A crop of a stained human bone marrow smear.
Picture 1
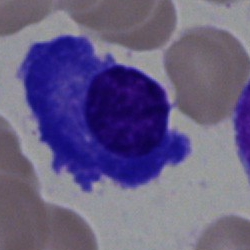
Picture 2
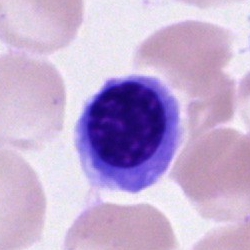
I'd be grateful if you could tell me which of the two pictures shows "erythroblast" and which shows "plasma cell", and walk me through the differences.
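The erythroblast is picture 2, and picture 1 is the plasma cell. Start with the nucleus: in the plasma cell it sits off-centre toward the right, whereas in the erythroblast it fills most of the cell.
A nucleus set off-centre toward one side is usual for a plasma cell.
The cytoplasm is abundant and deep blue in the plasma cell, and simply blue in the erythroblast.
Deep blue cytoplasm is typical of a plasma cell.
Both have dark purple chromatin, but it's condensed in the plasma cell and coarsely clumped in the erythroblast.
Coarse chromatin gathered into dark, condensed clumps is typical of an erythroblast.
The outlines differ too: irregular with ragged, frayed edges in the plasma cell, roughly round with slightly angular edges in the erythroblast. Neither shows granules in its cytoplasm, and the erythroblast has no vacuoles either.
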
